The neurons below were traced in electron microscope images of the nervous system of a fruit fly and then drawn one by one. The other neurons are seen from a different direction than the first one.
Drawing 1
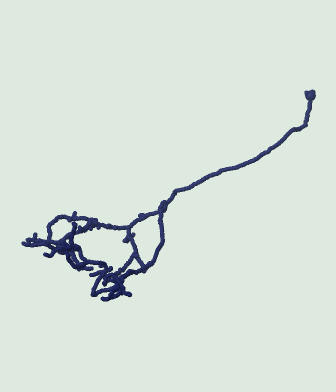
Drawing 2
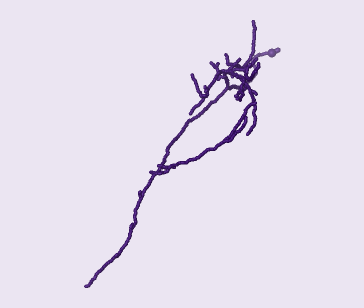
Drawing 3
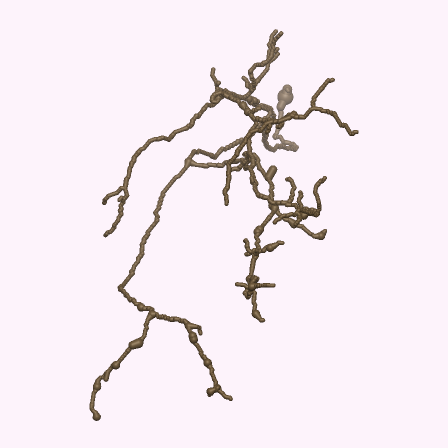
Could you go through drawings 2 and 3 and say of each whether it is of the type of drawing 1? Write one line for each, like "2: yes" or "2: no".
2: no
3: yes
